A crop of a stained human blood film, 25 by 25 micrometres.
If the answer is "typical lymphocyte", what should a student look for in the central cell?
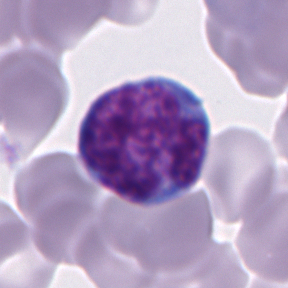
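One feature that fits a typical lymphocyte is the nucleus, where no distinct nucleolus stands out.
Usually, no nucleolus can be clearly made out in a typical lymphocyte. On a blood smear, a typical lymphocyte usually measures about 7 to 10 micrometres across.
At about 11 micrometres across, this cell sits a little above that usual range, so its size is the part that does not quite match. Beyond that, the cell's outline is round and smooth, and the nucleus fills about 80% of its area. The cytoplasm is only a thin rim around the nucleus, and no granules are seen in it.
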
